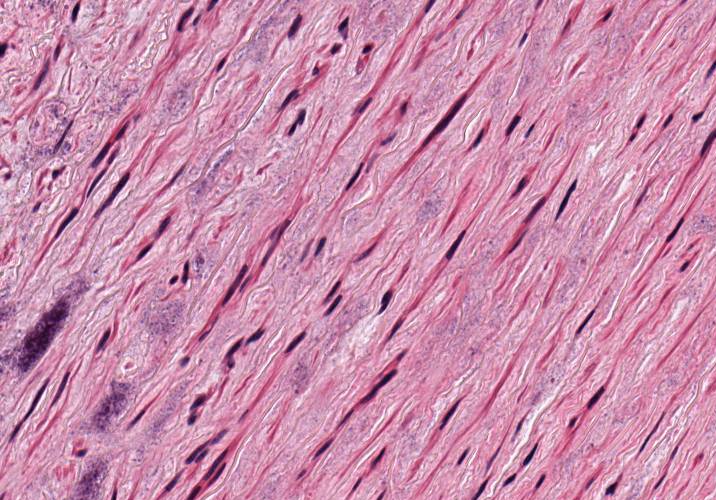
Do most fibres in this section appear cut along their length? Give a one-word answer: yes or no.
Yes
